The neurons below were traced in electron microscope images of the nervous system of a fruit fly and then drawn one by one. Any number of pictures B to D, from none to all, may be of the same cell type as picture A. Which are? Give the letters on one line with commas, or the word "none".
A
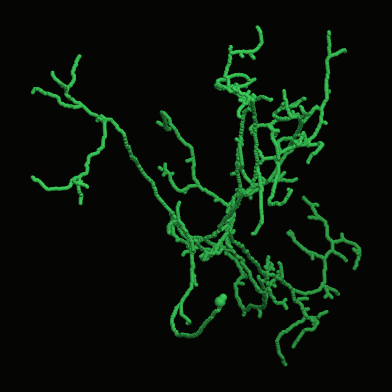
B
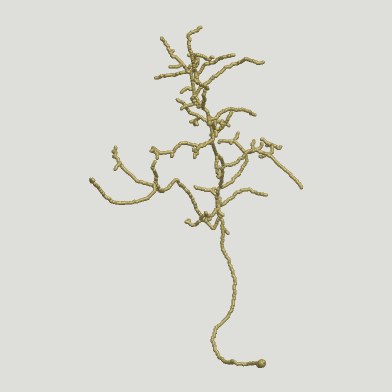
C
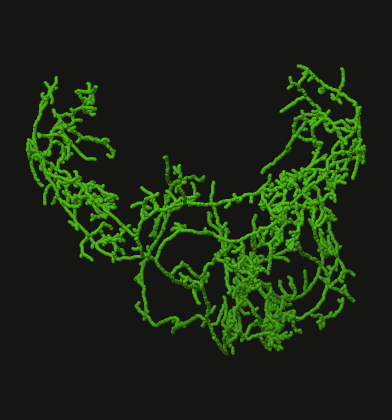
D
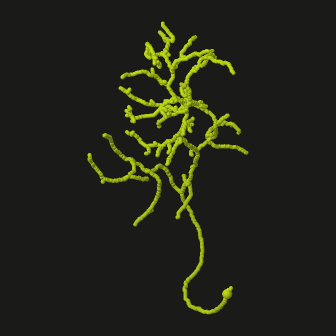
none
